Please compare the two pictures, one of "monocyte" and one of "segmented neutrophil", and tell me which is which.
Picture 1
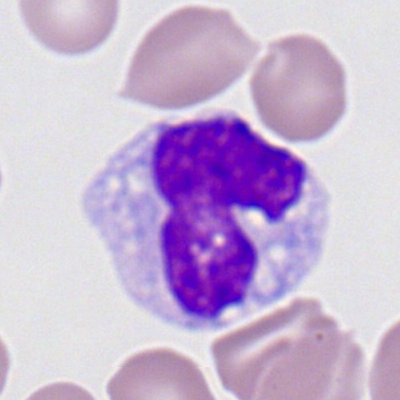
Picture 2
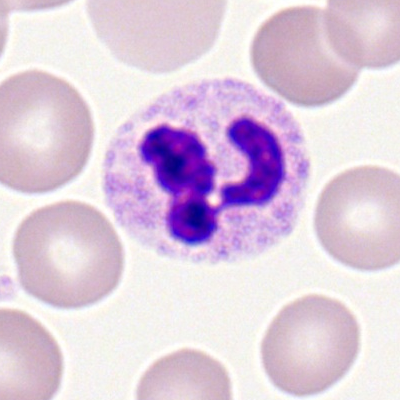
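Picture 1 shows the monocyte, and picture 2 the segmented neutrophil. The nuclei set them apart most clearly. In picture 1 the nucleus is deeply notched on its right side, whereas in picture 2 it is divided into three lobes, the right-hand one curved like a letter C.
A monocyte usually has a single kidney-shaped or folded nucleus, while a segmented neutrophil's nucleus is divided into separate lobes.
Colour comes next: the cytoplasm in picture 1 is pale grey-blue, and in picture 2 it is pale pink.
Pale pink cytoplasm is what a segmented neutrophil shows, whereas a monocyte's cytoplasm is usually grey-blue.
Picture 1 has several small clear vacuoles in its cytoplasm and no coarse coloured granules, while picture 2 has plentiful cytoplasm filled with fine lilac granules.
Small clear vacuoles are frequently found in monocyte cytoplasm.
The chromatin differs a little as well: dark purple with scattered lighter spots in picture 1, dark purple and coarsely clumped in picture 2. Even the outlines are not quite alike, roughly round with a slightly uneven edge in picture 1 and round in picture 2.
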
